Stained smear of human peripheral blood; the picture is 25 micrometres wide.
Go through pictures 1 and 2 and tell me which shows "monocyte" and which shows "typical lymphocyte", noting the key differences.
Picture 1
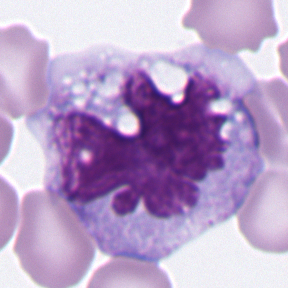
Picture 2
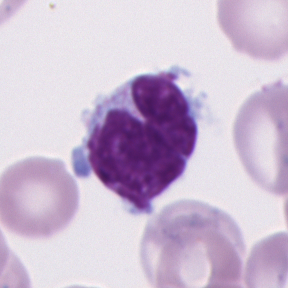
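Let's sort them first: the monocyte is in picture 1, and picture 2 is the typical lymphocyte. The monocyte's nucleus is irregular and folded, with several blunt projections along its edges.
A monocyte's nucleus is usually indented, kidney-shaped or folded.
The lymphocyte measures about 13 by 10 micrometres, and its nucleus, about 12 by 9 micrometres, fills about 80% of its area.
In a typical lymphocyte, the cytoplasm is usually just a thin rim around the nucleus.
Its chromatin stains dark purple and looks dense and somewhat clumped; neither cell shows a nucleolus. Now compare the cytoplasm: the monocyte's is abundant and pale grey-blue, with fine, dust-like lilac granules and clear vacuoles clustered mostly at the upper left.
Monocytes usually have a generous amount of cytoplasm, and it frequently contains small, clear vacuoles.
The lymphocyte's visible cytoplasm holds fine, faint lilac granules as well. Finally, the outlines: the monocyte's is irregular and angular rather than round, while the lymphocyte's edge is ragged, with small frayed wisps at the upper right.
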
